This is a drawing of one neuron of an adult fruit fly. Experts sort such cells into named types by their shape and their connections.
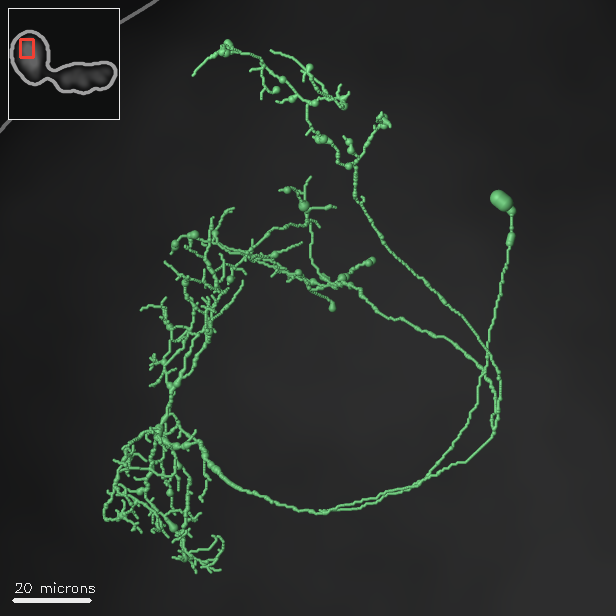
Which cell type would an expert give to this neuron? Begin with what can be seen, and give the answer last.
By the scale bar it is about 140 microns tall in this view. Dozens of branch ends can be seen. It is a central-brain intrinsic neuron. Its cell type is CRE093.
